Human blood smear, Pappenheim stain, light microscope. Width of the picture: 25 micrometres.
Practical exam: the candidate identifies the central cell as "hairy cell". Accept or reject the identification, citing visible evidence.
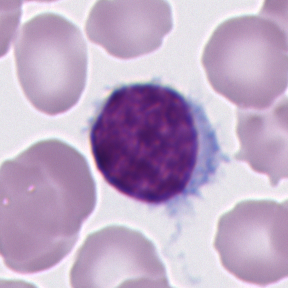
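Nucleolus: none is visible.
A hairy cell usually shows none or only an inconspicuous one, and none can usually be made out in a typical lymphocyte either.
This point fits both names. Cytoplasm: pale blue, without visible granules, lying mostly to the right of the nucleus.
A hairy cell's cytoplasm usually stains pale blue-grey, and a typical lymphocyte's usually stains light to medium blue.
The colour therefore fits both names as well. Nucleus: round in outline and about 10 micrometres across. Edge: fine hair-like projections fringe it, chiefly on the right and lower right. Verdict: the name hairy cell fits.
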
